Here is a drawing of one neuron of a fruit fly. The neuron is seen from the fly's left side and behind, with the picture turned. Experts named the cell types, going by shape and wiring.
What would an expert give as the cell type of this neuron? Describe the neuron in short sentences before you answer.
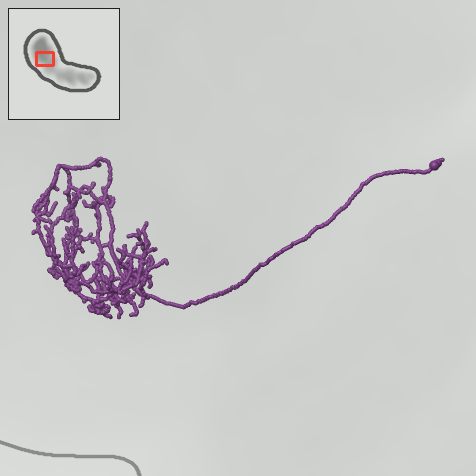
The picture shows dozens of branch ends. As drawn here it is more than twice as wide as it is tall. This is a central-brain intrinsic neuron. It is of cell type AVLP549.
